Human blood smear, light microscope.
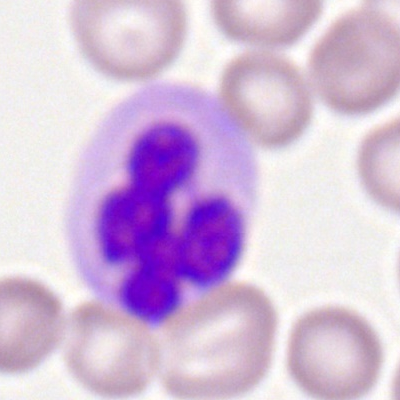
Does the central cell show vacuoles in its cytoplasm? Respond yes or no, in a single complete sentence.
No, the cytoplasm of this cell shows no vacuoles.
